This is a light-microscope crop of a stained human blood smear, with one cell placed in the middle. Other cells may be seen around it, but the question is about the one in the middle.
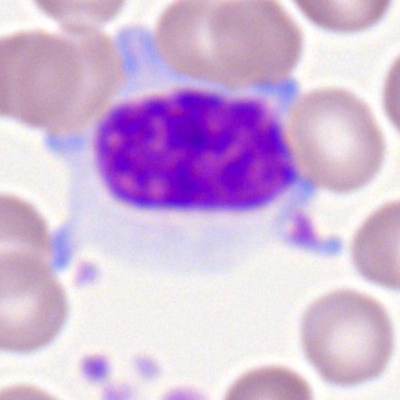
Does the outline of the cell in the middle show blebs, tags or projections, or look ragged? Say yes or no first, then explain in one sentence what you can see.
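Yes. Thin irregular projections extend from the cell edge in several places.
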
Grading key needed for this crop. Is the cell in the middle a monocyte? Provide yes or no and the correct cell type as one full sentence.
No, the cell sitting in the middle is a lymphocyte, and it is not a monocyte.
